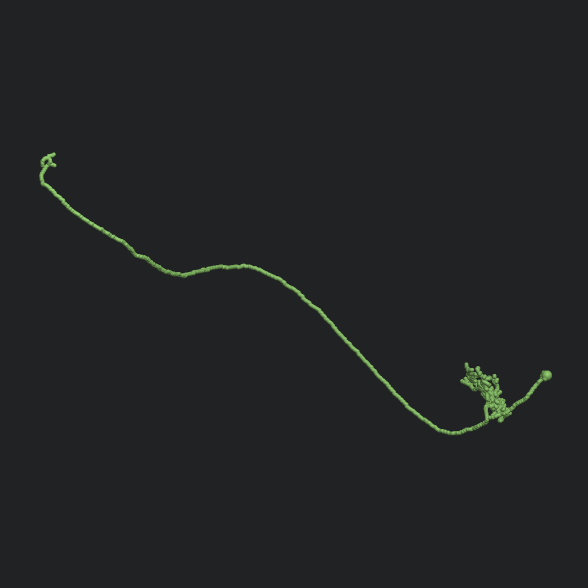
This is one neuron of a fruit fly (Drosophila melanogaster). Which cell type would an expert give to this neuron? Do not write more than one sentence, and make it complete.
This neuron is classified under the cell type MeTu1.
